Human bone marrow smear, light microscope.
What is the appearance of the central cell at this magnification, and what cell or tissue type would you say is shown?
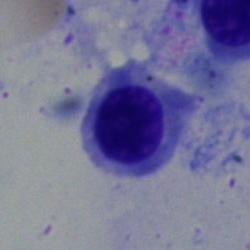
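An angular corner juts toward the upper right from this cell's irregular outline. The nucleus lies off-centre, shifted toward the left side of the cell. The cytoplasm is widest on the right side of the nucleus, and no granules are visible within it. The cell shown is an erythroblast.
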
